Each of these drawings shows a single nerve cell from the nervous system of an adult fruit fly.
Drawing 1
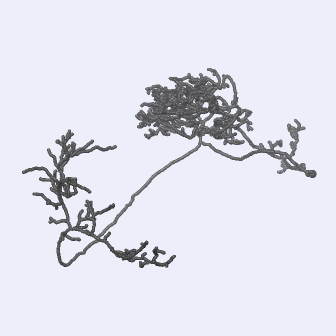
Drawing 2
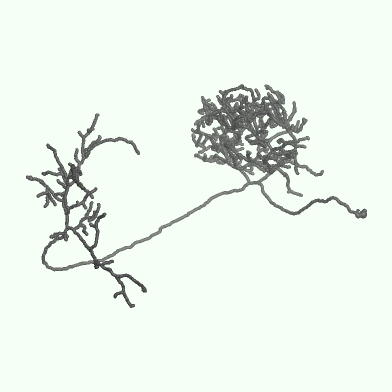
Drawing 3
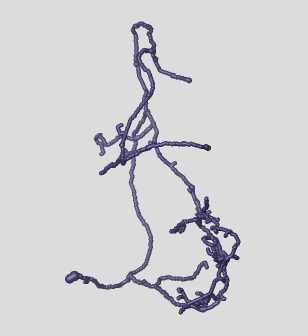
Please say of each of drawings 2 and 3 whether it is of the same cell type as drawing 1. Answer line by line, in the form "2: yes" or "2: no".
2: yes
3: no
